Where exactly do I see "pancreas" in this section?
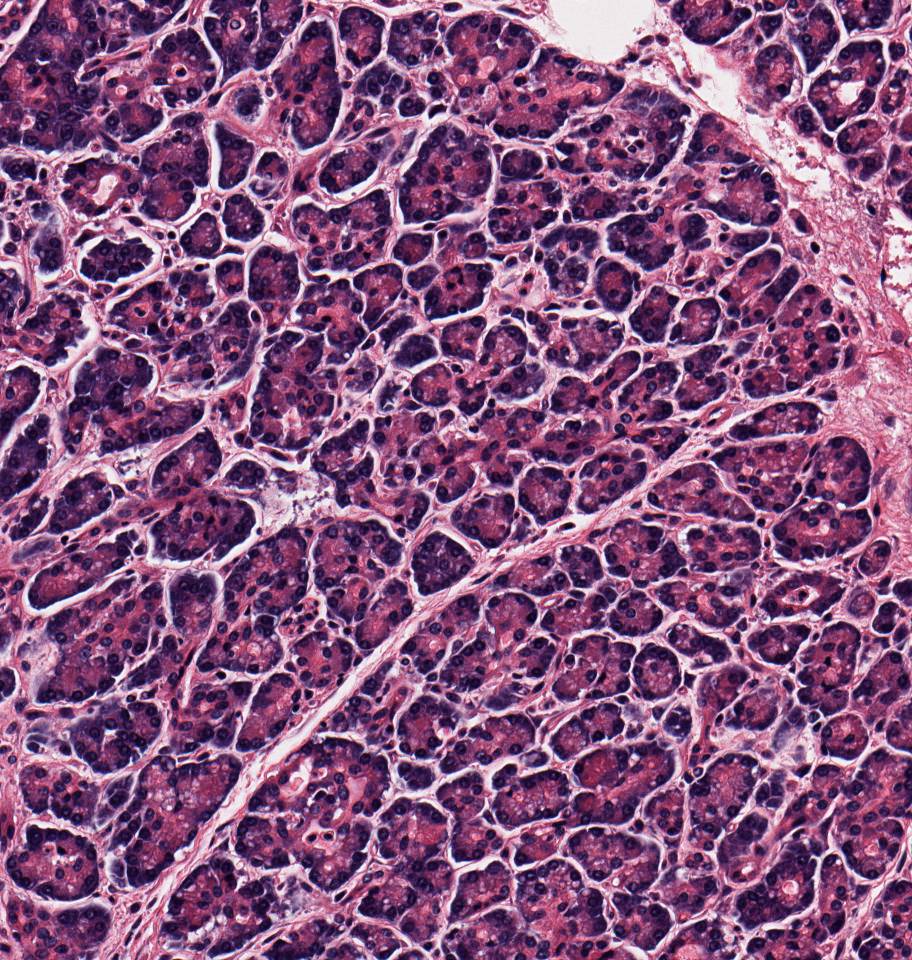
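Have a look at how almost the entire field is filled with small rounded acini, closely packed with scant stroma between them.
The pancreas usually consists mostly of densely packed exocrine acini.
So that much fits the pancreas well. Now look at the acinar cells: their cytoplasm is purple at the base and pink and granular toward the centre of each acinus.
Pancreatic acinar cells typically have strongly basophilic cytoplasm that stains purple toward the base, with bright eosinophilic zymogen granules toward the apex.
The purple base and pink granular centre you see here match that. The acinar cell nuclei are small, round and dark, lying toward the outer edge of each acinus. And the acinar lumina are mostly tiny and inconspicuous rather than open and dilated.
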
